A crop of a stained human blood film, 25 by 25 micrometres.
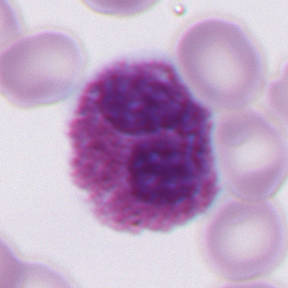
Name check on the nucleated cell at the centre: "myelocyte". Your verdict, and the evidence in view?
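Start with the granules: they're coarse and crowd the cytoplasm throughout.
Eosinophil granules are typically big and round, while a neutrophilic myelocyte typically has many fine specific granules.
So the coarseness counts for eosinophil and against myelocyte. The crowding points the same way, and even the finely ragged edge of this roughly round cell, about 15 by 13 micrometres, is made up of granules.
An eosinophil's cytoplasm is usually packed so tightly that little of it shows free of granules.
Then the nucleus: it's in lobes, staining a dense dark purple.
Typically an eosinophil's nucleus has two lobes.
That's another point for eosinophil. So myelocyte doesn't fit; it's an eosinophil.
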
